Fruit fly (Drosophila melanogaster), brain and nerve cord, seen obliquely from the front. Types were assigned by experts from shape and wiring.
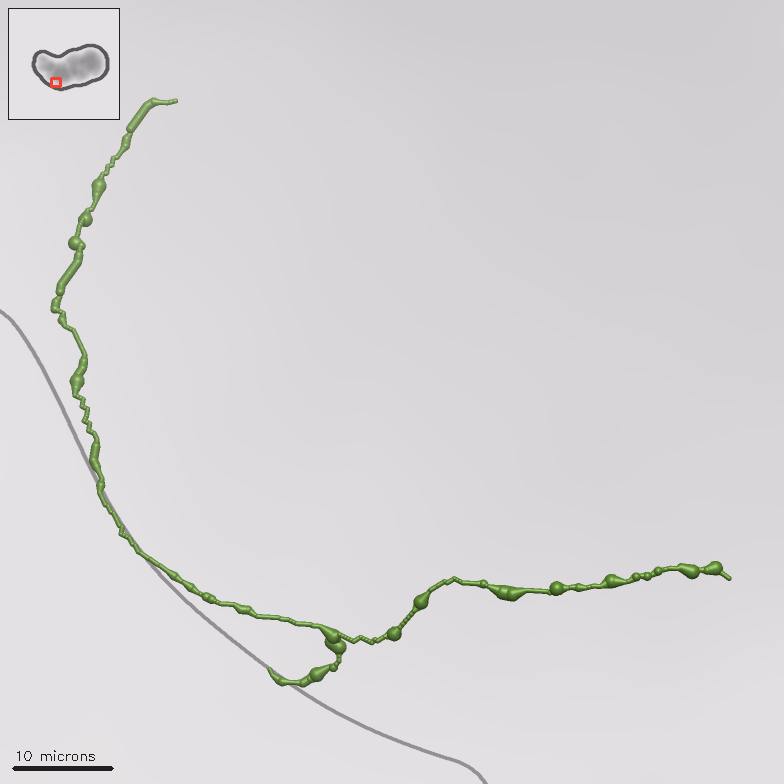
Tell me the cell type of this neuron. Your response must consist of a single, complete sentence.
Of the cell type SNta32 is this neuron.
